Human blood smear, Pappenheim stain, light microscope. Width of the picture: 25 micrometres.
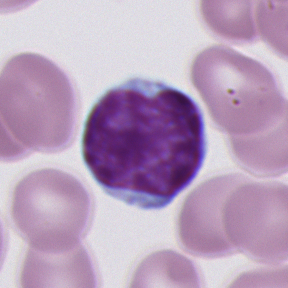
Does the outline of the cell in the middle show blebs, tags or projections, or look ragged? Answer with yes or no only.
No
